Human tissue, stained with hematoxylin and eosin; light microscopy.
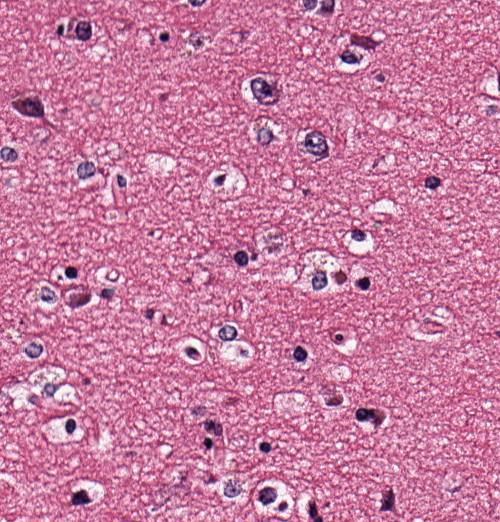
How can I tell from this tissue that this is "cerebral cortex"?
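This is cerebral cortex. Start with the background: the whole field is a pink neuropil, finely granular and fibrillary, with cells lying singly in it and no organised units. Nowhere in the field will you find epithelium, glands or lumens. Scattered among the larger cells are small round nuclei, uniformly dark, with little cytoplasm to be seen around them.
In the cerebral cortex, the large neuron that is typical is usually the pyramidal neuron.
Now notice that many cells sit inside clear, empty halos that separate them from the surrounding neuropil.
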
